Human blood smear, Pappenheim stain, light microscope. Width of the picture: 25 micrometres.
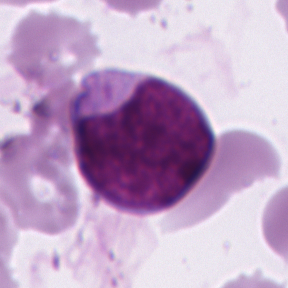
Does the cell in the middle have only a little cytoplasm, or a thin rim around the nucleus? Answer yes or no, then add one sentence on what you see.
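Yes. The scant cytoplasm lies mostly as a crescent at the upper left.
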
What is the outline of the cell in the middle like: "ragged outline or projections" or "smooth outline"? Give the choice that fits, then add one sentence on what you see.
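Smooth outline. The cell outline is smooth and roughly round.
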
